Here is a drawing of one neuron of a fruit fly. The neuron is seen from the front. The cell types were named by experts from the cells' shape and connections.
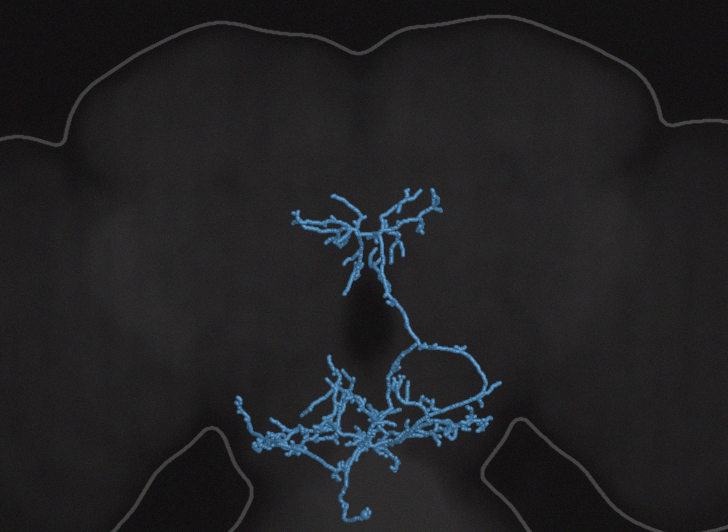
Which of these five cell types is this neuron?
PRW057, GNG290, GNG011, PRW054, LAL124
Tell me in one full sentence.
The cell type designation of this neuron is GNG290.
